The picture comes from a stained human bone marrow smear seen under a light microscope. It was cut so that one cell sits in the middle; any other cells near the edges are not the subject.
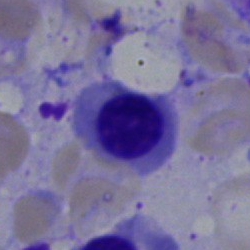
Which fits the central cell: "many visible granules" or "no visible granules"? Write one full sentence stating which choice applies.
Visible granules are absent from the cytoplasm of the cell.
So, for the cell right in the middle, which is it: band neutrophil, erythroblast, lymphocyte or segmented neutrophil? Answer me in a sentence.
The central cell in this smear crop is an erythroblast.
